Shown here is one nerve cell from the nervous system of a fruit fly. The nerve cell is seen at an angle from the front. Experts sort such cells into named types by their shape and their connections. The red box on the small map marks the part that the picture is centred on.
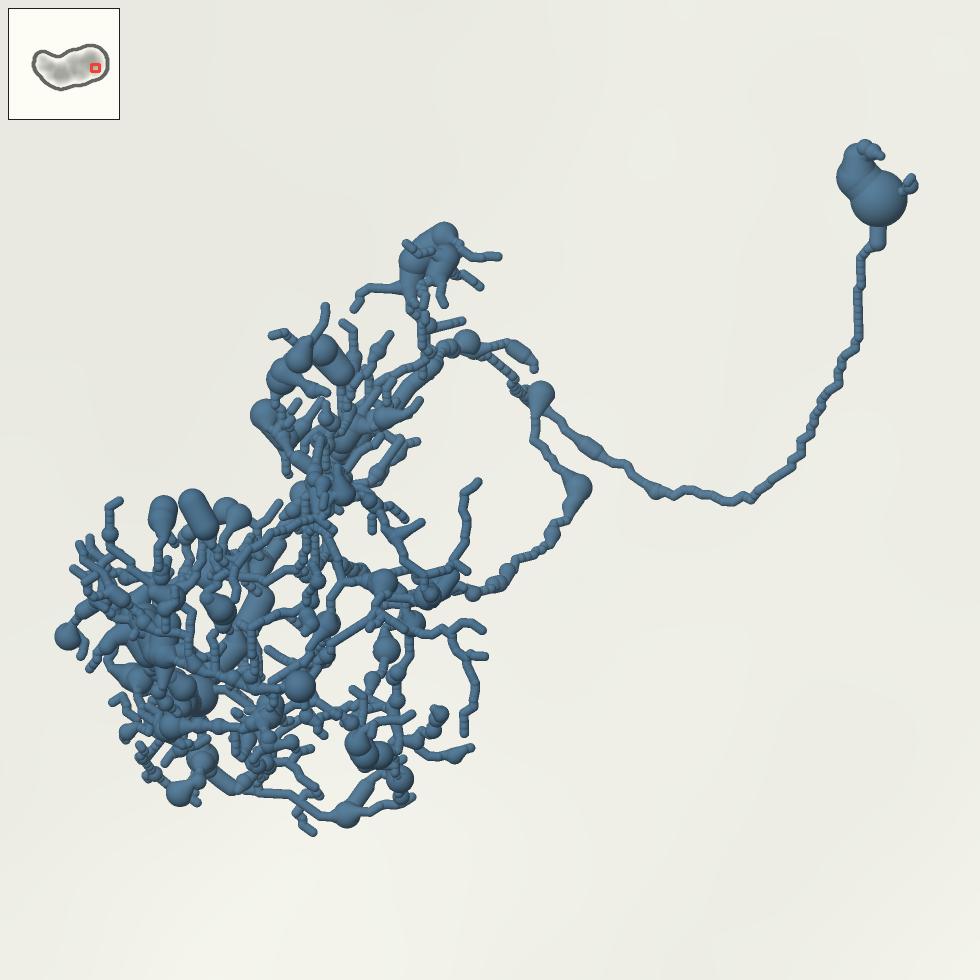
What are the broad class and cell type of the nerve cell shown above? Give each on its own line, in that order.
central-brain intrinsic neuron
AVLP377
